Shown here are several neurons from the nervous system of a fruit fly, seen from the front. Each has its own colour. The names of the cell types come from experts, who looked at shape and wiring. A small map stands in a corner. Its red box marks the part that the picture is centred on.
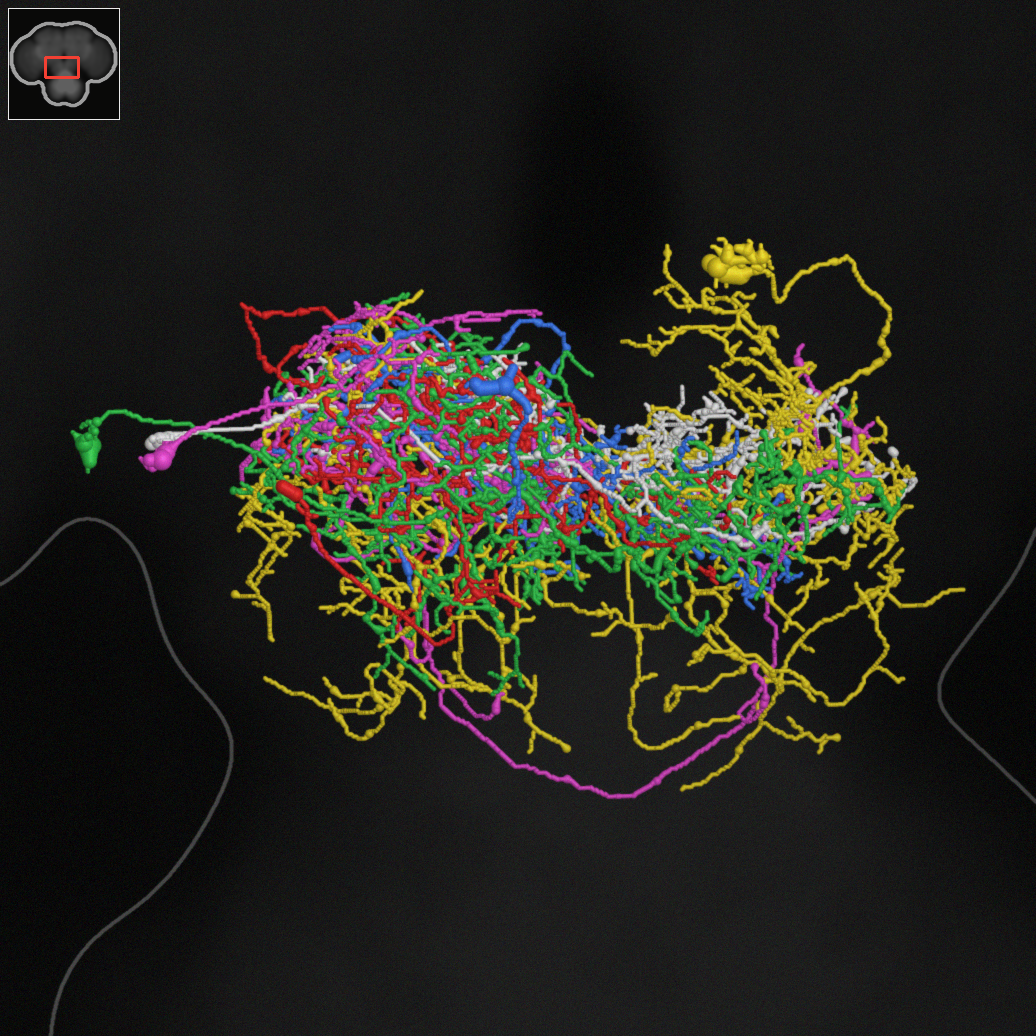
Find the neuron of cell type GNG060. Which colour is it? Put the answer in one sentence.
The colour is yellow.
